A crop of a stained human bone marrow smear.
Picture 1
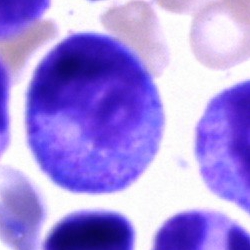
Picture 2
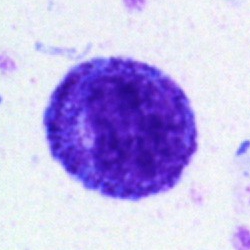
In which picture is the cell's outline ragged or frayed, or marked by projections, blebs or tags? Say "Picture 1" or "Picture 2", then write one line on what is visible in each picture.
Picture 2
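Picture 1: The cell outline is round to oval with a smooth edge.
Picture 2: The edge of the cell is finely bumpy rather than smooth.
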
